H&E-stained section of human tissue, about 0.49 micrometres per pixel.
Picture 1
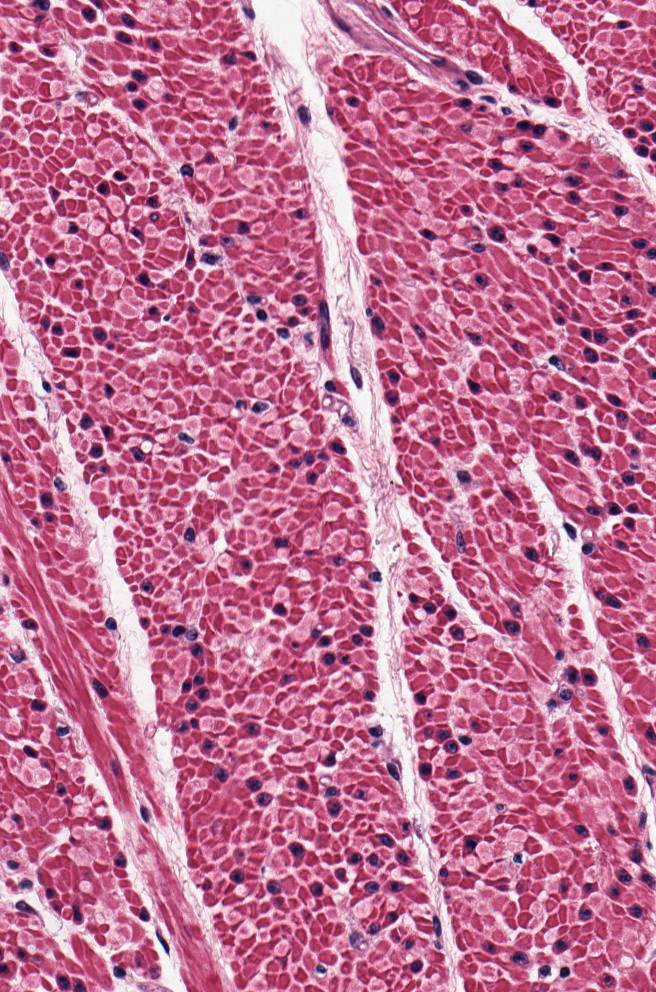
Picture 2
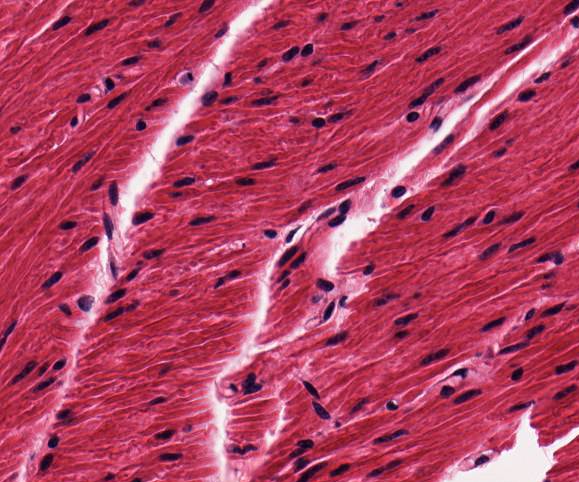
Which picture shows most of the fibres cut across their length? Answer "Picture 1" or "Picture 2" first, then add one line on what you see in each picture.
Picture 1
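Picture 1: Across most of the field the muscle cells are cut across and appear as small, closely packed polygonal pink profiles.
Picture 2: Muscle fibres cut lengthwise fill the whole field and run diagonally from lower left to upper right.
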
